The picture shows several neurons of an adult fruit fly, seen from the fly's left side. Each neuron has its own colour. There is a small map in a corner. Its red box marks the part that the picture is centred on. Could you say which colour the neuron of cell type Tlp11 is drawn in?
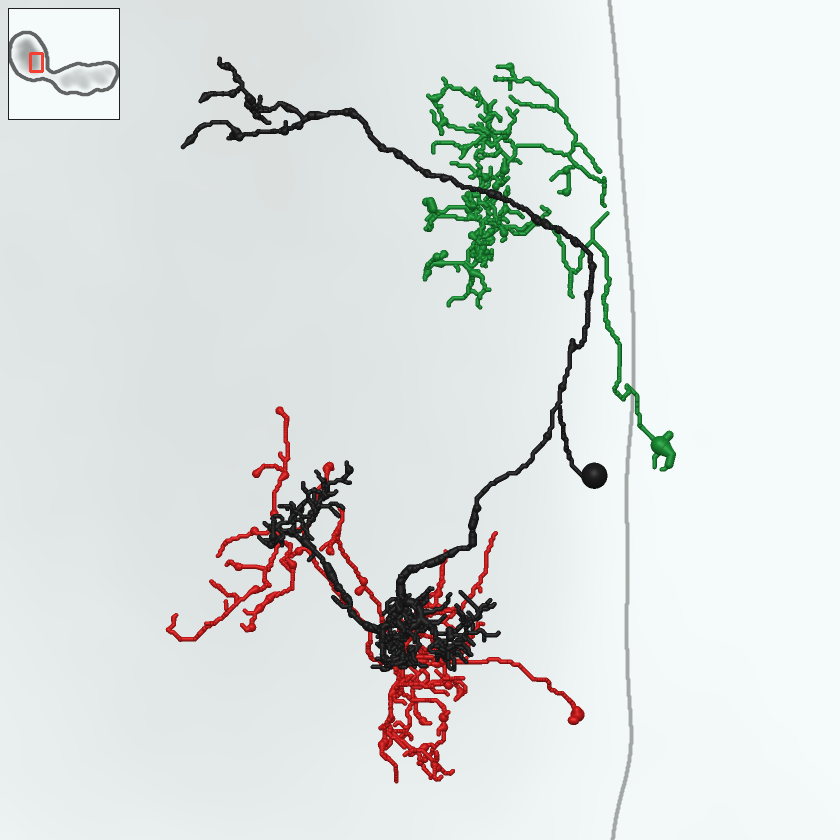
red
